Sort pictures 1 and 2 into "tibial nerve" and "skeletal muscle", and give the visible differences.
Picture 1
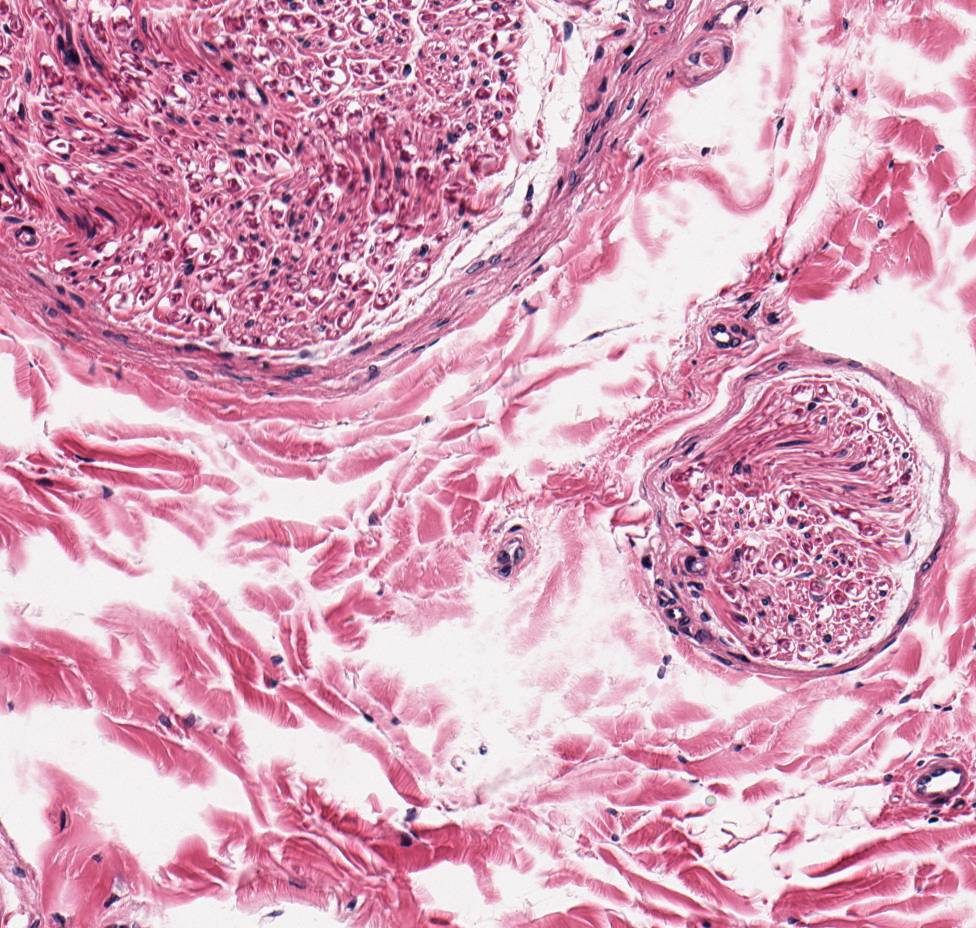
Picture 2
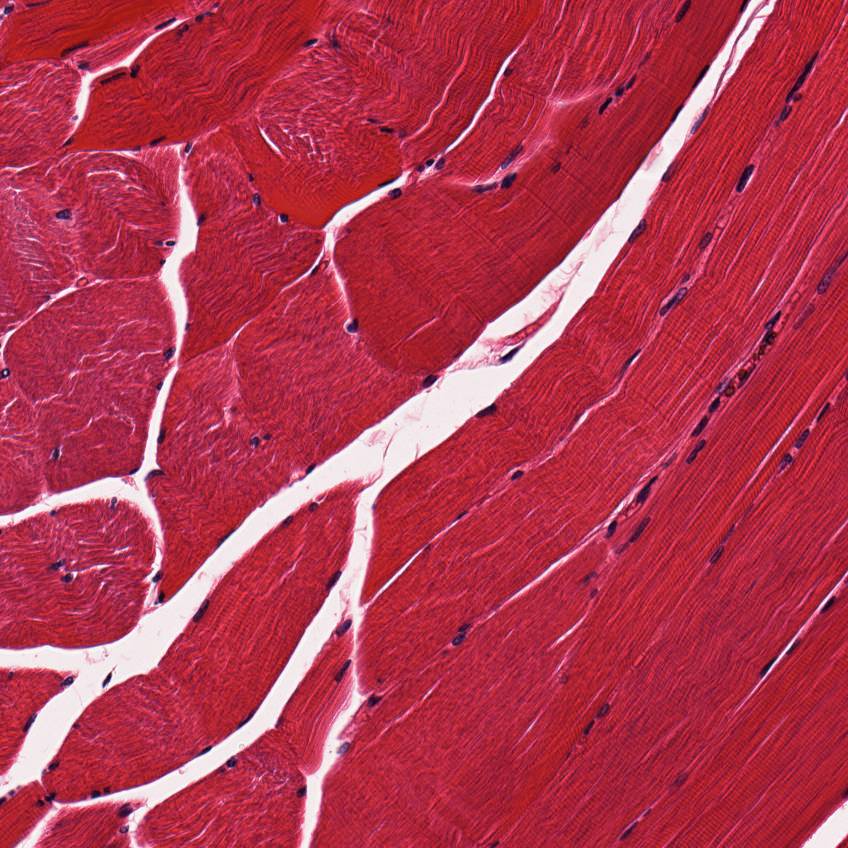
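Picture 1 is tibial nerve; picture 2 is skeletal muscle. Picture 1 holds two rounded nerve fascicles, a large one at the upper left and a smaller one right of centre, both packed with small round axon profiles ringed by pale haloes, giving a bubbly look. Bright pink fibre bundles with only sparse small dark nuclei fill the rest of the field, running in varied, mostly oblique directions. In picture 2 the fibre cytoplasm is deeply and evenly stained red by eosin. Lengthwise-cut fibres on the right show fine transverse cross-striations, with flattened dark nuclei at the fibre edges rather than in the centres. Transversely cut fibres on the left are polygonal and closely packed against one another in groups.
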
